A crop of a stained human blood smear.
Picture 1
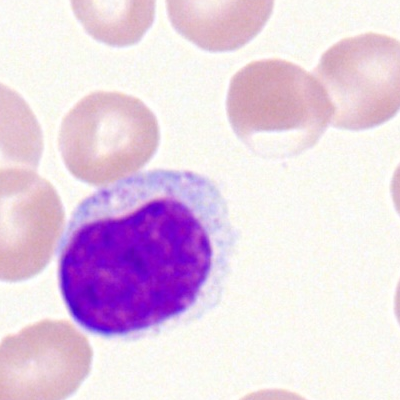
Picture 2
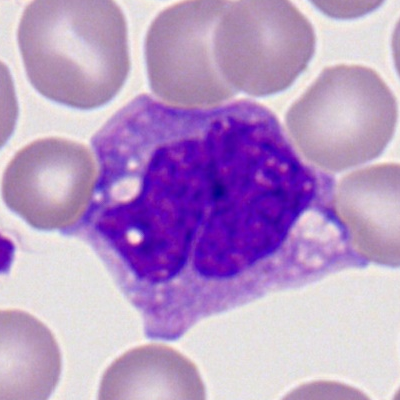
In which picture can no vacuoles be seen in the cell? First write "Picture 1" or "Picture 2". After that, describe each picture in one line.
Picture 1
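In picture 1: The cytoplasm shows no clear vacuoles.
In picture 2: A clear vacuole sits in the cytoplasm against the left side of the nucleus.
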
